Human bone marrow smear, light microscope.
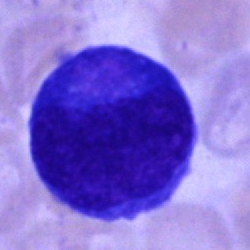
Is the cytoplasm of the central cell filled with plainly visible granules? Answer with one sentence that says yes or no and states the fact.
No, no granules can be seen in the cytoplasm of this cell.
